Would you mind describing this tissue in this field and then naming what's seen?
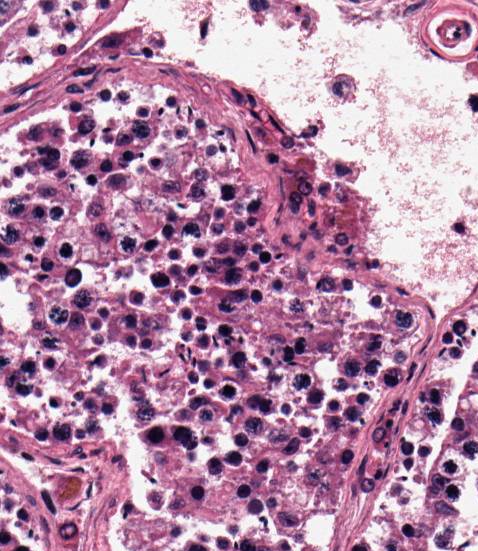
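See the large rounded nest filling most of the field, bounded by thin pink fibrous bands. Its cells lie loosely with clear gaps; many have large round nuclei and pale to clear cytoplasm, and small very dark dense round nuclei are scattered throughout. This is testis.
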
